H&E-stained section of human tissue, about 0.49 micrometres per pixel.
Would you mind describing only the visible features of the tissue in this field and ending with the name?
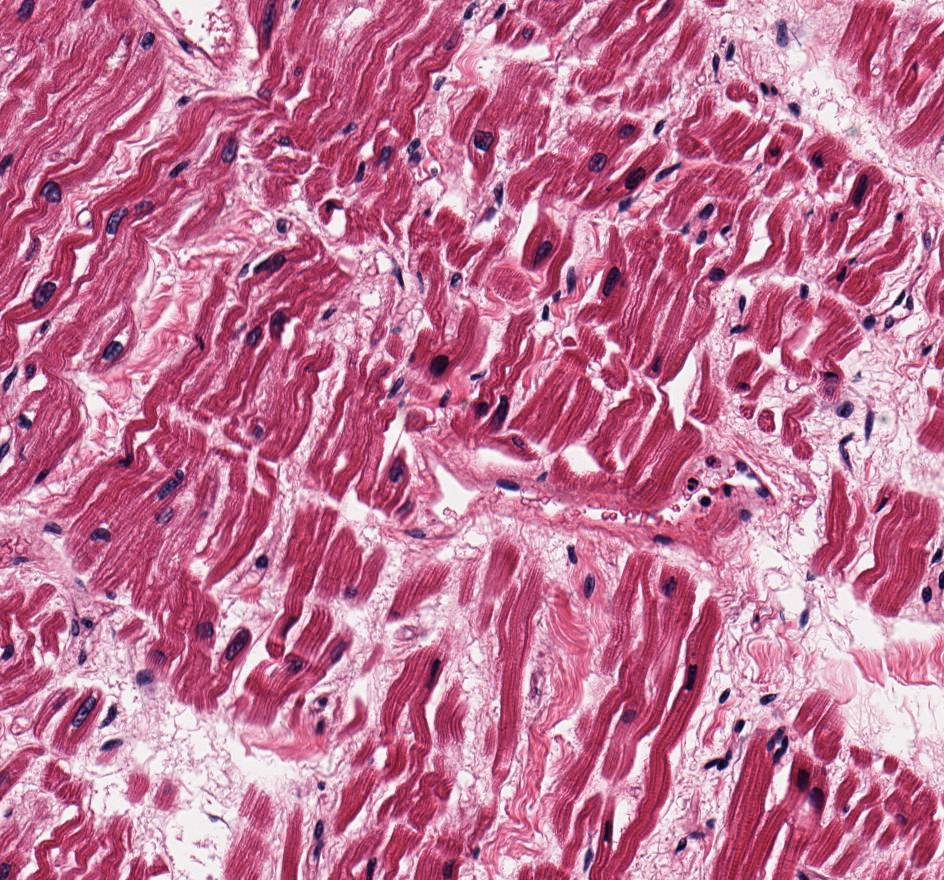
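Muscle fibres lie in bundles running in different directions, separated by bands of pale loose stroma. The fibres show fine cross-striations along their length and oval, centrally placed nuclei. The pale pink stroma holds scattered small dark spindle-shaped nuclei. This is atrial appendage of the heart.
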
